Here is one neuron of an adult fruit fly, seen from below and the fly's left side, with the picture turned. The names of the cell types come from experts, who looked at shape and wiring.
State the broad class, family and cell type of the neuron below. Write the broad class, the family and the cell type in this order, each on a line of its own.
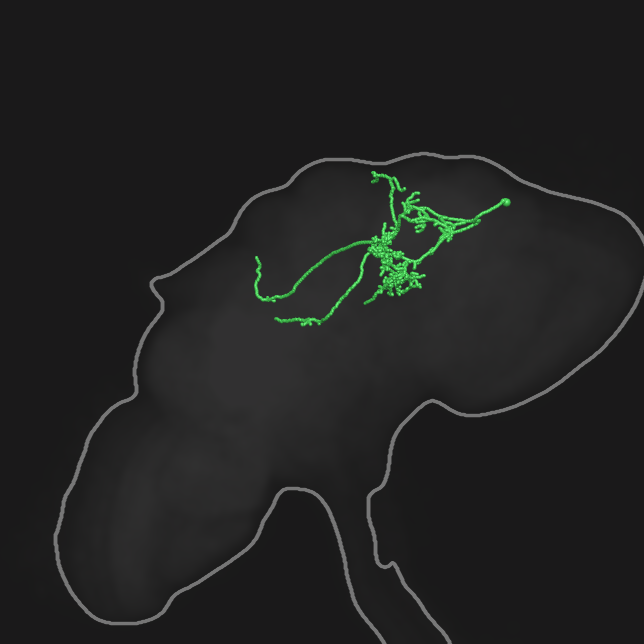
central-brain intrinsic neuron
hemilineage LHl1
AVLP755m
